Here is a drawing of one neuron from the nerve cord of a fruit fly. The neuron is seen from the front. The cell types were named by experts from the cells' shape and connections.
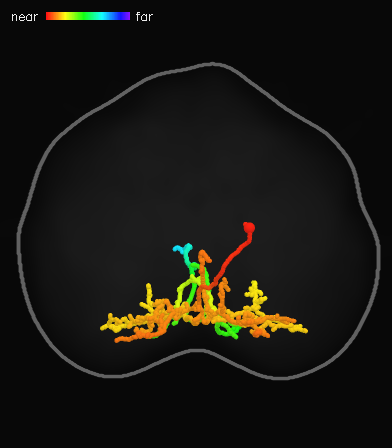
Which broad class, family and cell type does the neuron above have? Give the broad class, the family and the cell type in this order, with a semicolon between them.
nerve-cord intrinsic neuron; hemilineage 09B; IN09B046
